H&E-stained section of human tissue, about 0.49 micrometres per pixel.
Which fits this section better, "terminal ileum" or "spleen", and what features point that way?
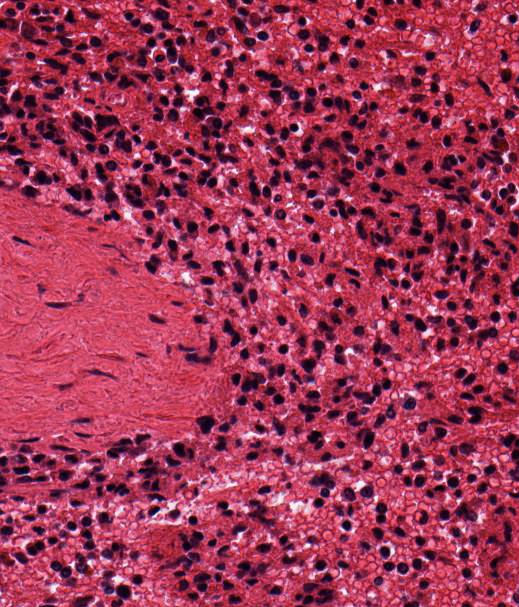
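Spleen. Throughout the cellular sheet, numerous small round pink profiles without nuclei crowd between nucleated cells with dark, dense, round to oval nuclei. The fibrous wedge holds far fewer nuclei; its fibres and elongated spindle nuclei run roughly horizontally.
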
